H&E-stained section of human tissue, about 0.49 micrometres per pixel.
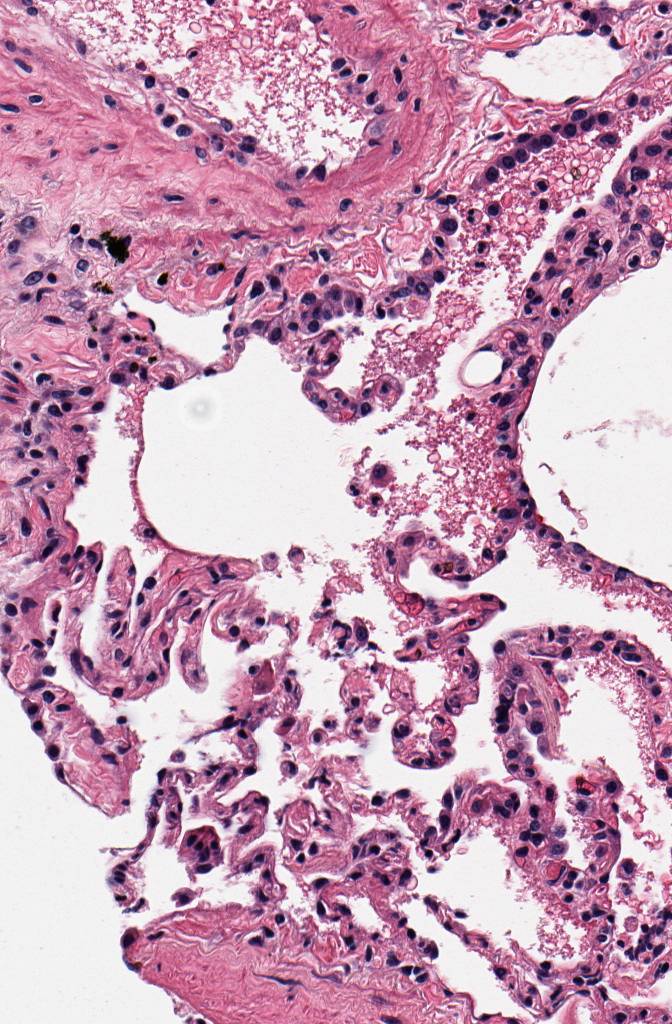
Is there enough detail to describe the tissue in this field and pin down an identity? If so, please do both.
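Coarse black pigment granules lie in the stroma at the upper left. Bands of dense pink collagen cross the upper left and run along the bottom left. Just right of centre in the upper half there's a small round empty lumen with a thin pink rim. I see no fat cells anywhere. This is lung.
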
